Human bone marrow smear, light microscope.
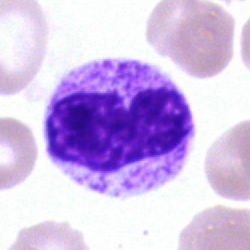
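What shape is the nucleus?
Wider than tall, notched along its upper edge, within a round cell with a smooth edge.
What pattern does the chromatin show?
Dark purple clumps with paler patches between them.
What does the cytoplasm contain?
Fine purple granules, scattered throughout.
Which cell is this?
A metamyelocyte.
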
